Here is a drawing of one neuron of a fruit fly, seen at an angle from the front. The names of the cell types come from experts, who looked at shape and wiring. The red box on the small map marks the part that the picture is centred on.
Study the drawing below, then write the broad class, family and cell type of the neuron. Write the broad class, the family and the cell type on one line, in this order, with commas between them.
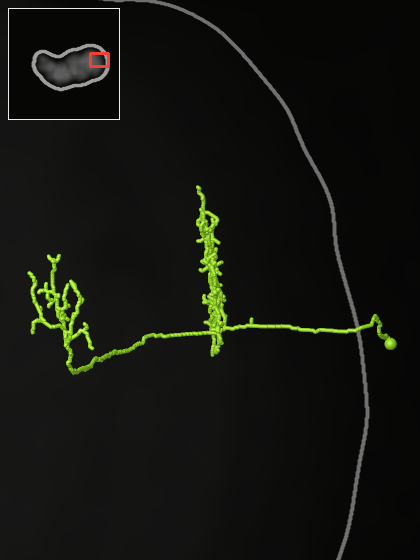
optic-lobe intrinsic neuron, Tm, Tm32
